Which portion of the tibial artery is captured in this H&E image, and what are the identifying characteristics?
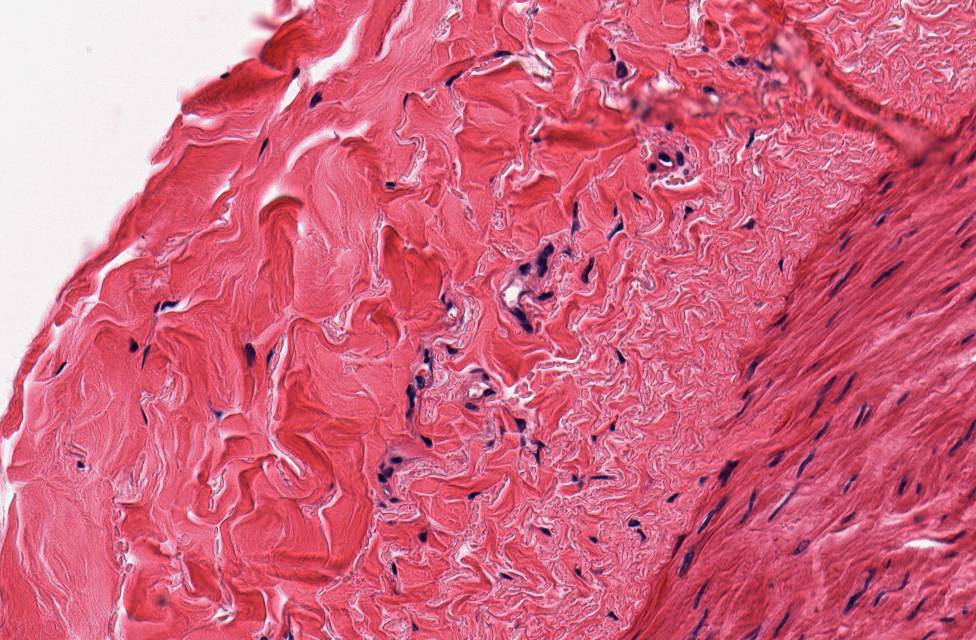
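Tunica adventitia occupies most of this field as dense pink fibrous connective tissue.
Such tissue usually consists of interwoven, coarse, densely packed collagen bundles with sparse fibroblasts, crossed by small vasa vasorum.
Near the centre lie a few small thin-walled vessels with clustered nuclei. Along the lower right edge runs a band of smooth muscle, its elongated, cigar-shaped dark nuclei parallel to the fibres. No epithelium is present anywhere.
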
